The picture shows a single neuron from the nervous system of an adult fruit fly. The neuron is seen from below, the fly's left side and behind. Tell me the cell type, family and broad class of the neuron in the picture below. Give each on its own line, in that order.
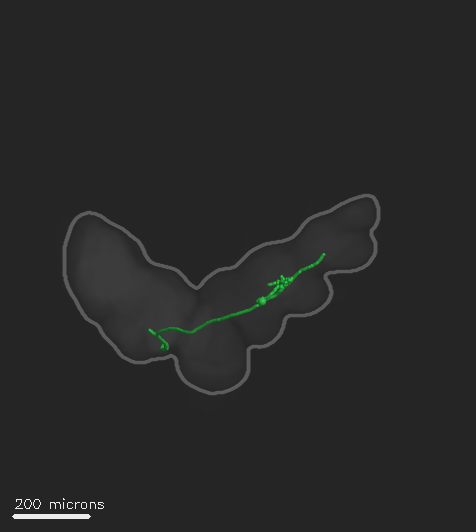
AN10B047
hemilineage 10B
ascending neuron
